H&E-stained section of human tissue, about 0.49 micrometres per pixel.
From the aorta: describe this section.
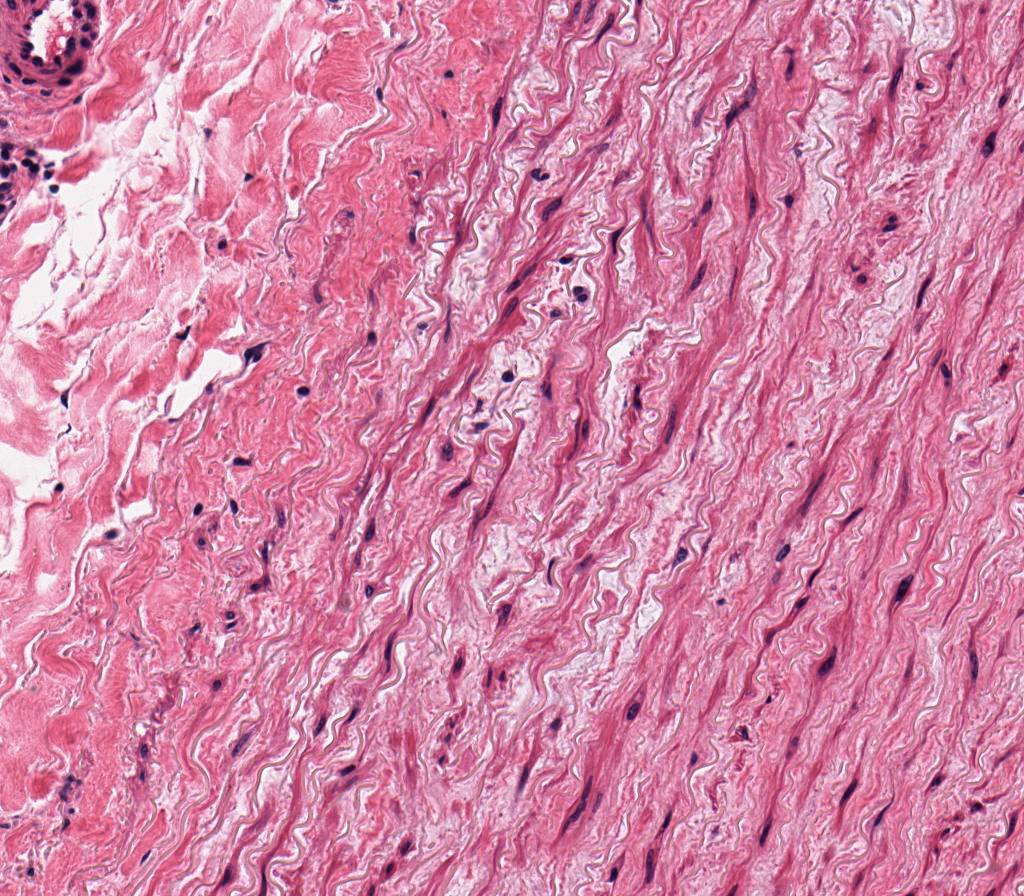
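Over most of this field the fibres run diagonally, from lower left toward upper right. These thin pink fibres take a wavy, serpentine course rather than a straight one. Most nuclei are dark, elongated and spindle-shaped, lying parallel to the fibres. Between the wavy fibres are pale, almost colourless, wispy loose areas.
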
